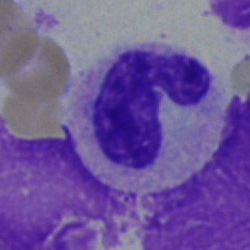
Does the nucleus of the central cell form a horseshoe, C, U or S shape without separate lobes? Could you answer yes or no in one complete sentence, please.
Yes, shaped as a curved band, its nucleus has no separate lobes.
